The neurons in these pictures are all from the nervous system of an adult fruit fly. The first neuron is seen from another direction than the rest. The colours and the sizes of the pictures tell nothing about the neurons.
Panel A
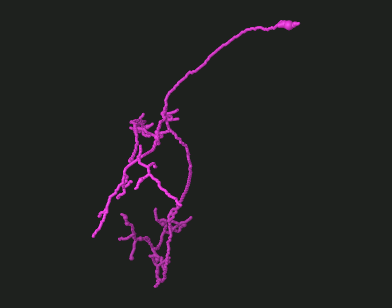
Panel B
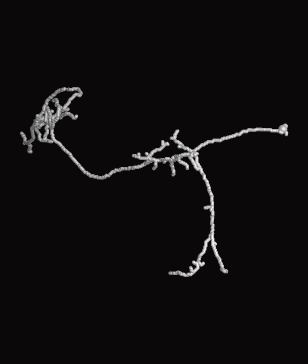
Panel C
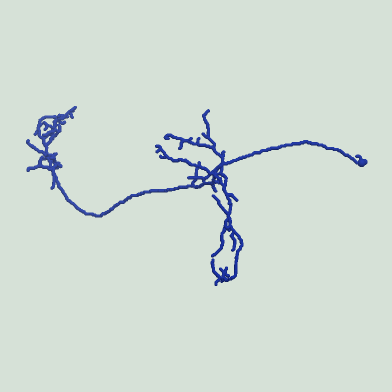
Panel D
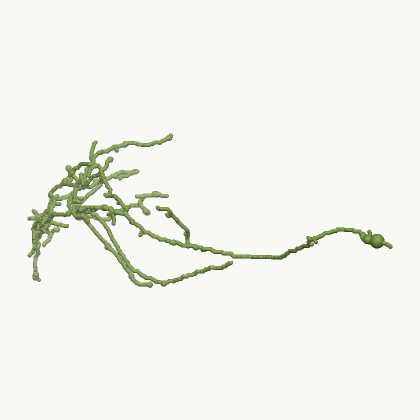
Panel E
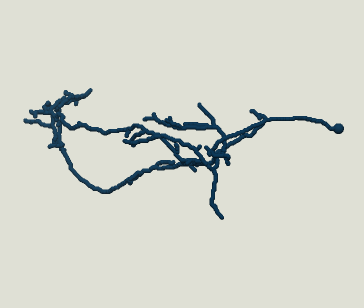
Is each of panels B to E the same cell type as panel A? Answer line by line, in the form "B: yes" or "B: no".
B: no
C: yes
D: no
E: yes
